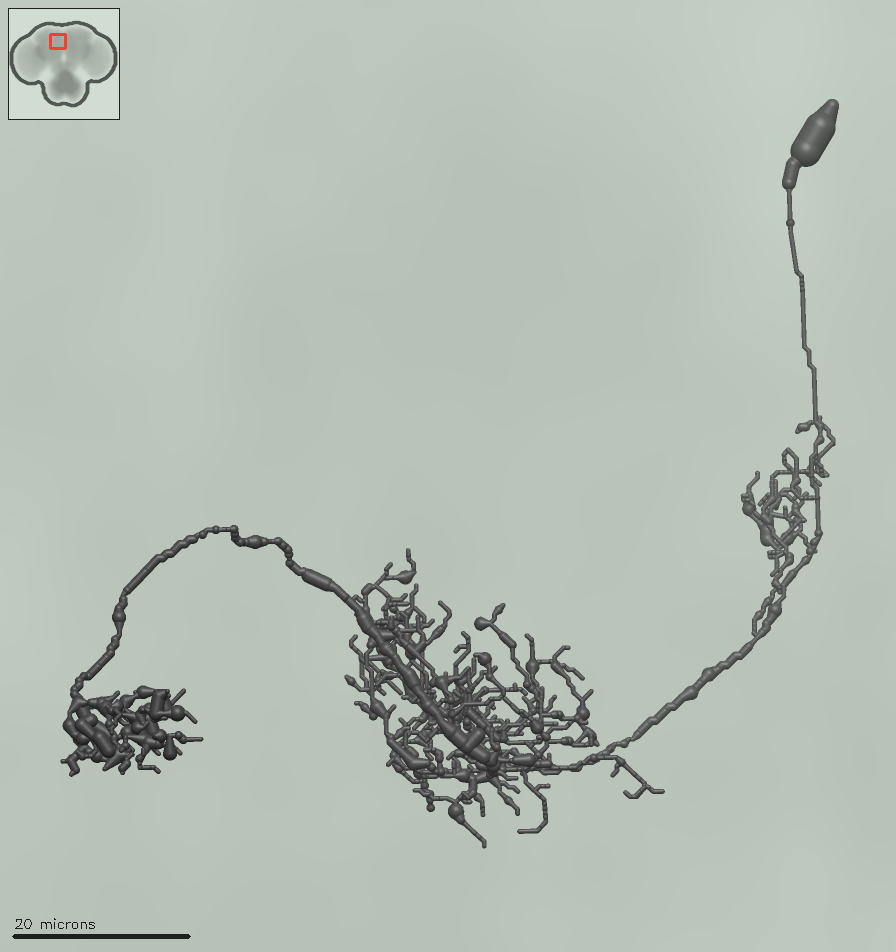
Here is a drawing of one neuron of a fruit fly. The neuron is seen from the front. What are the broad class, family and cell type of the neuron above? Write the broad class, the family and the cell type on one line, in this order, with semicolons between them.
central-brain intrinsic neuron; class CX; PFR_b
